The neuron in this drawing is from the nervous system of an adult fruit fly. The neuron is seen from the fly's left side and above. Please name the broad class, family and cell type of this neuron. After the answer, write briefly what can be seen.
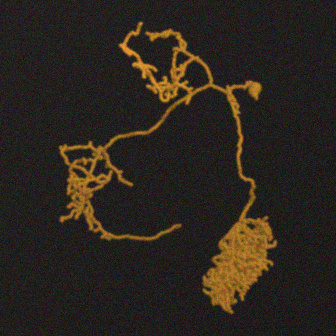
This is a visual projection neuron. Its family is LoVP. Its cell type is LoVP88. The cell body can be seen at the upper right of the picture. The picture shows dozens of branch ends.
